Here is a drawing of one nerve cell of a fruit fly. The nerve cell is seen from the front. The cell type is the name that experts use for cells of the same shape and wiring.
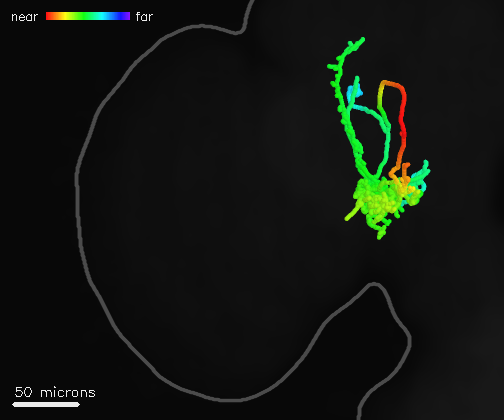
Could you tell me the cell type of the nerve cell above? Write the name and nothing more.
WED121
